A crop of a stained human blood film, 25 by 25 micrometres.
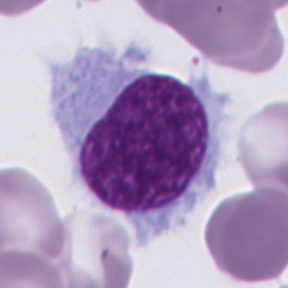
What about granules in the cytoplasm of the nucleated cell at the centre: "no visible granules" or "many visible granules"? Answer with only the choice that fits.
No visible granules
